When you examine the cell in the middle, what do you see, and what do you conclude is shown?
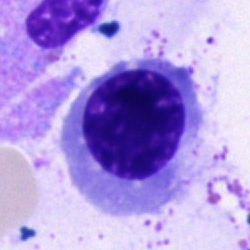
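Look first at the nucleus: it sits toward the top of the cell, so a wider band of cytoplasm is left below it. Its chromatin is dark purple and clumped, broken by small paler patches. The cytoplasm carries no granules. Around the cell, small purple specks are scattered in the background. This cell is an erythroblast.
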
